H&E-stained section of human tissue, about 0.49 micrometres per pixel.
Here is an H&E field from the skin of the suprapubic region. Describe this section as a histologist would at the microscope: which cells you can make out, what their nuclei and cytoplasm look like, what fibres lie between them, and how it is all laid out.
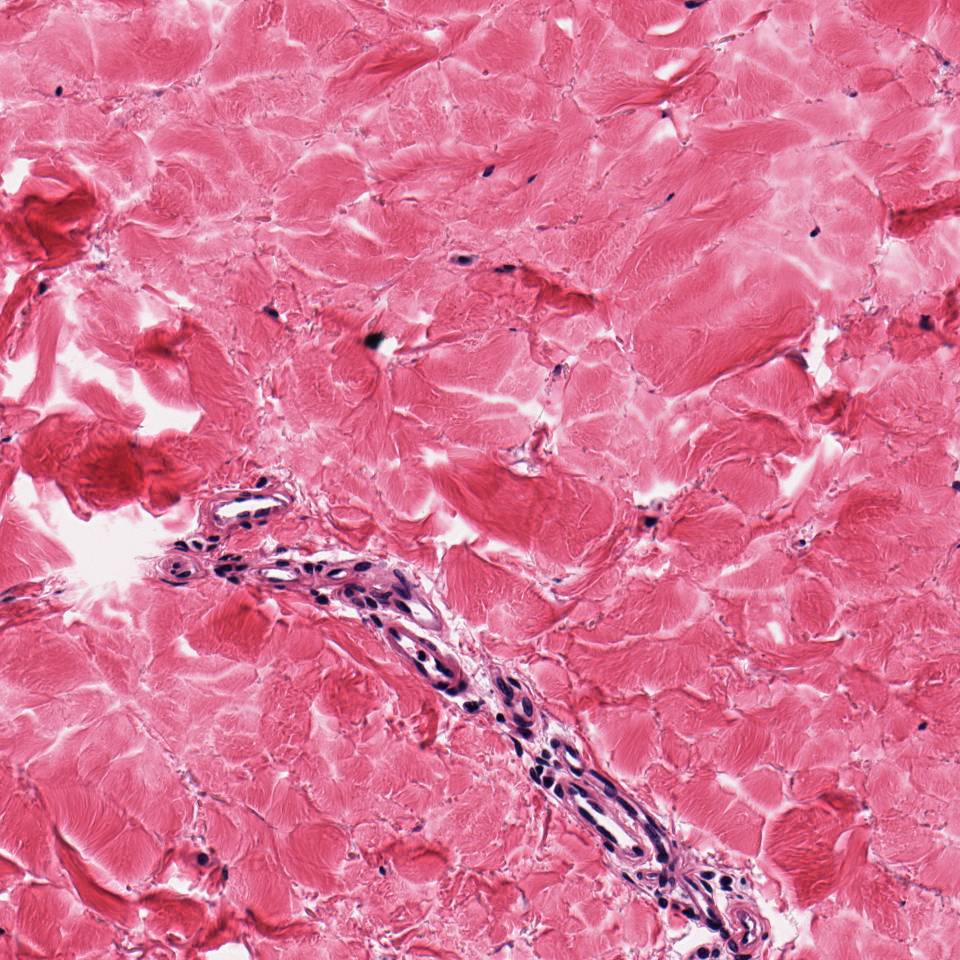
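Starting with vessels, a band of small ones with elongated dark nuclei runs diagonally from the left middle of the field to the lower right corner. Turning to staining, scattered fibres stain a deeper red than those around them, most noticeably near the left edge. Between the individual fibres lie only thin, delicate strands of connective tissue.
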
